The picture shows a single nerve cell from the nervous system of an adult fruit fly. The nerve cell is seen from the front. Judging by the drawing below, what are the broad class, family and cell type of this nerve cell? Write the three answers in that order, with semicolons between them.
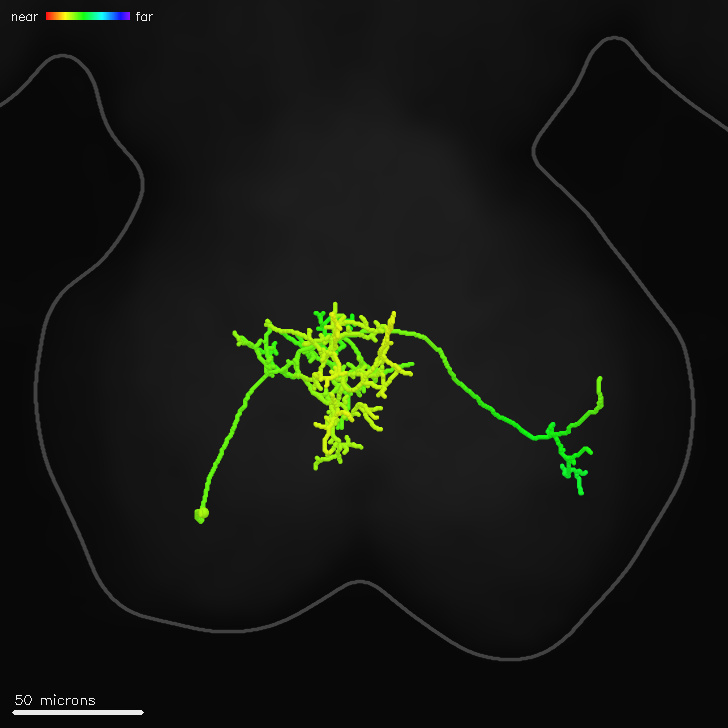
nerve-cord intrinsic neuron; hemilineage 07B; IN07B080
